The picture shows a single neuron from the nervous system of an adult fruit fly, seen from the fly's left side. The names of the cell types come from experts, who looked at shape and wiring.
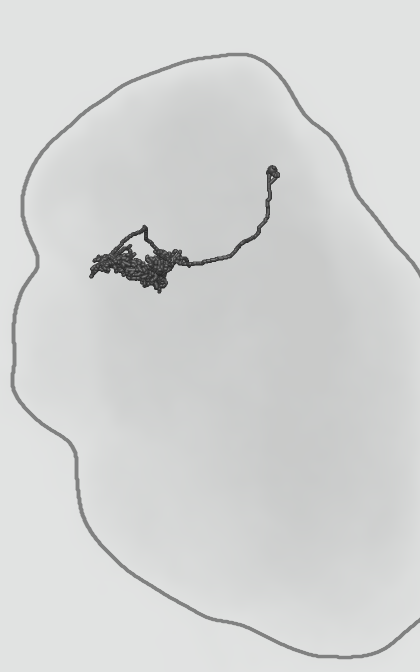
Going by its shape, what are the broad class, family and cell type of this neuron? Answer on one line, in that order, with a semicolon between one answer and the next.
central-brain intrinsic neuron; class CX; EL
